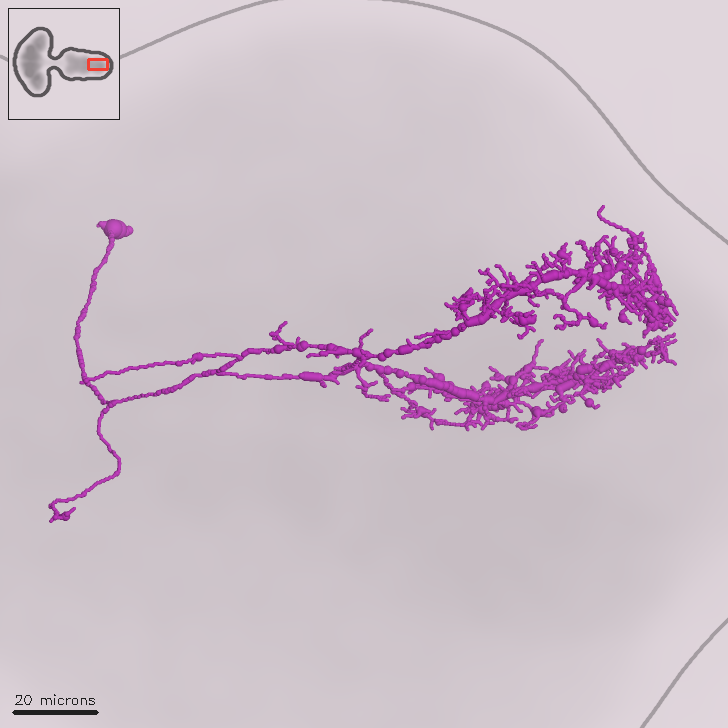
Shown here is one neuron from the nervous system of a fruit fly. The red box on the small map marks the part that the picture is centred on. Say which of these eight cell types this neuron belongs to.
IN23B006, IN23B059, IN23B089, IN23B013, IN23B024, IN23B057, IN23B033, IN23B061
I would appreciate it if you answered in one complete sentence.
This neuron is an instance of the cell type IN23B033.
